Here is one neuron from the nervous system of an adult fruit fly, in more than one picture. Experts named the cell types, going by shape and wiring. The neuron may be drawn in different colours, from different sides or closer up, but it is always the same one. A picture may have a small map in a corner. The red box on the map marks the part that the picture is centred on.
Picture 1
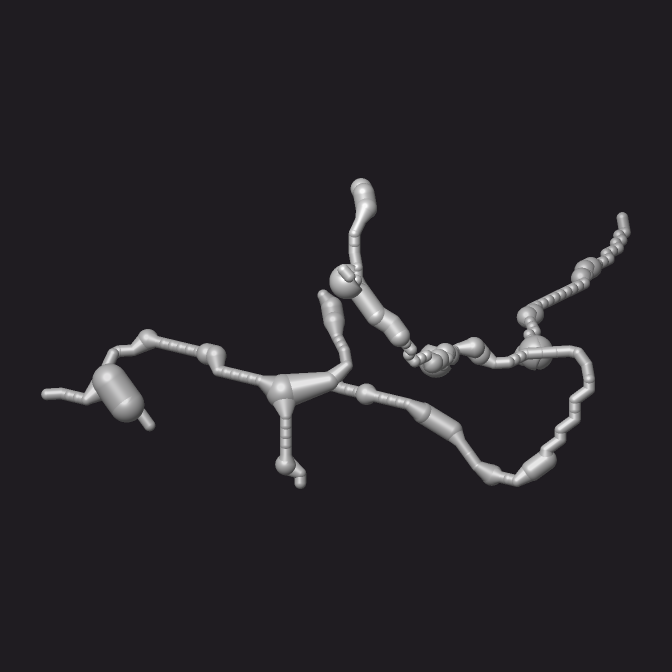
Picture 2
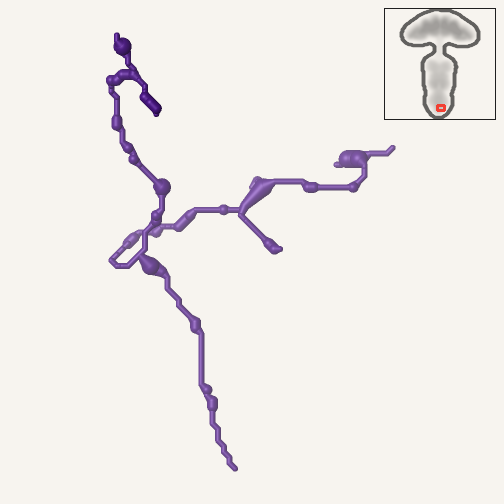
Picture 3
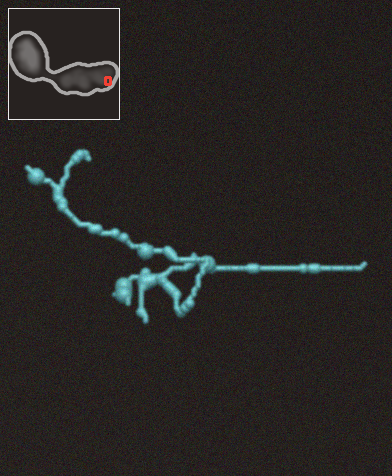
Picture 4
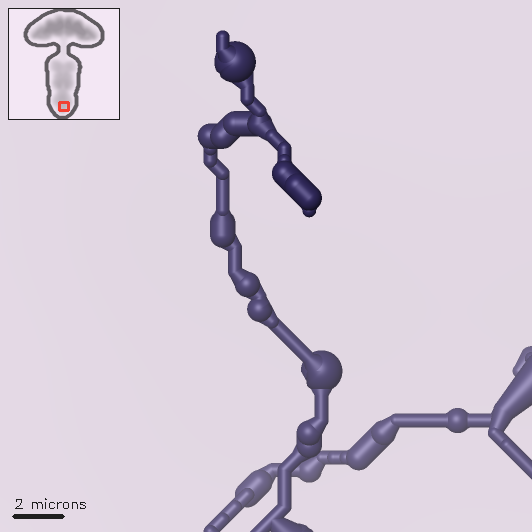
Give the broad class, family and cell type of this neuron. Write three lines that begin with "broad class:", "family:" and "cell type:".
broad class: sensory neuron entering the nerve cord
family: class mechanosensory tactile
cell type: SNta21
